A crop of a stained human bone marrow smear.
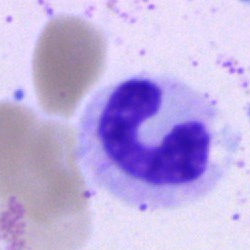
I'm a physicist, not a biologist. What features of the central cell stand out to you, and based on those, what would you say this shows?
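See how the nucleus is bent into a C shape, with its hollow opening toward the upper right. The chromatin's dense and dark purple, and there's a wide rim of cytoplasm around the nucleus. It's a band neutrophil.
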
